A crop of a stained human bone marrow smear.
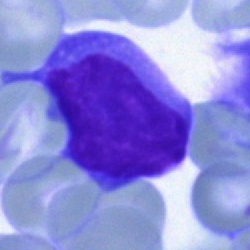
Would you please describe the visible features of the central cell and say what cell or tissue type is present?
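The nucleus fills most of the cell and has an irregular, somewhat angular outline. Its chromatin is dark purple and finely mottled, not coarsely clumped. The cytoplasmic rim is widest along the upper edge; a thin, tapering cytoplasmic tail projects at upper left. This is a lymphocyte.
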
